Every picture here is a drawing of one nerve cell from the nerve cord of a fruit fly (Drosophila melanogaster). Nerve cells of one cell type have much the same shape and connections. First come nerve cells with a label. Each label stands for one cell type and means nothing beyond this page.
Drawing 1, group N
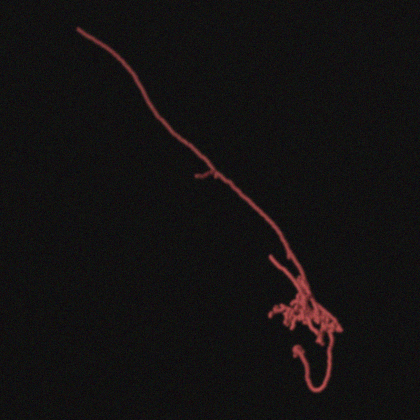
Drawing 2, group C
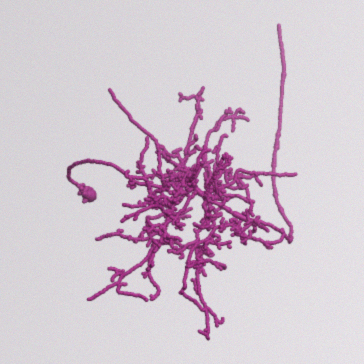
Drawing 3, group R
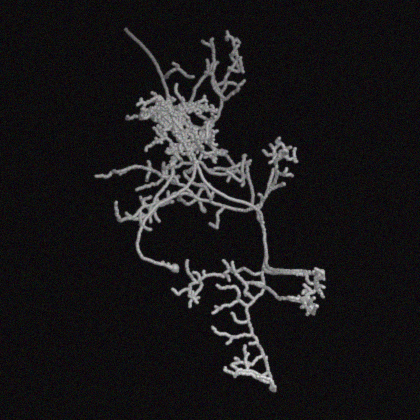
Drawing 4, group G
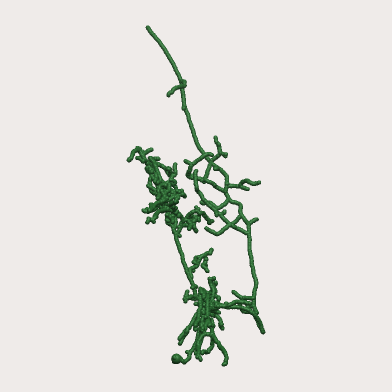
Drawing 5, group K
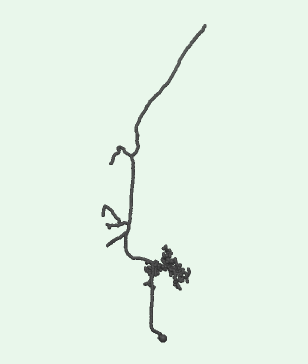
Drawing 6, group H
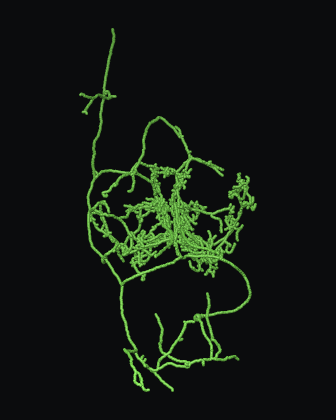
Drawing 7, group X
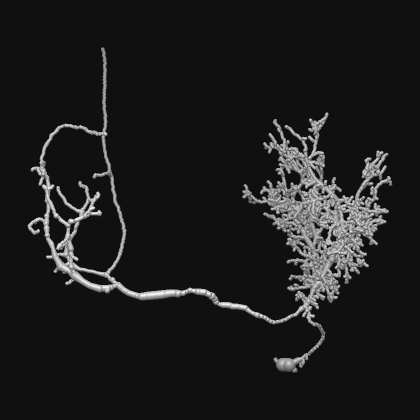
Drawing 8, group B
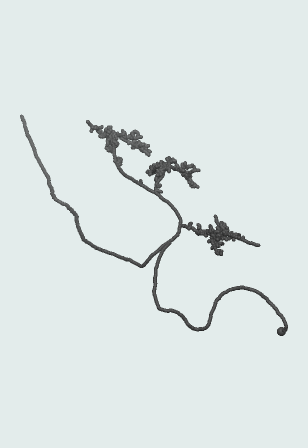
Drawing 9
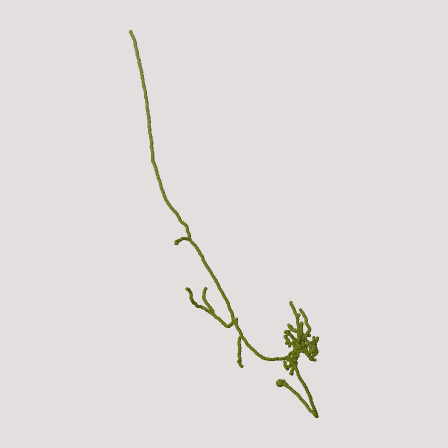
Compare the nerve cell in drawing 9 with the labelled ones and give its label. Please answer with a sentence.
It belongs to group K.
